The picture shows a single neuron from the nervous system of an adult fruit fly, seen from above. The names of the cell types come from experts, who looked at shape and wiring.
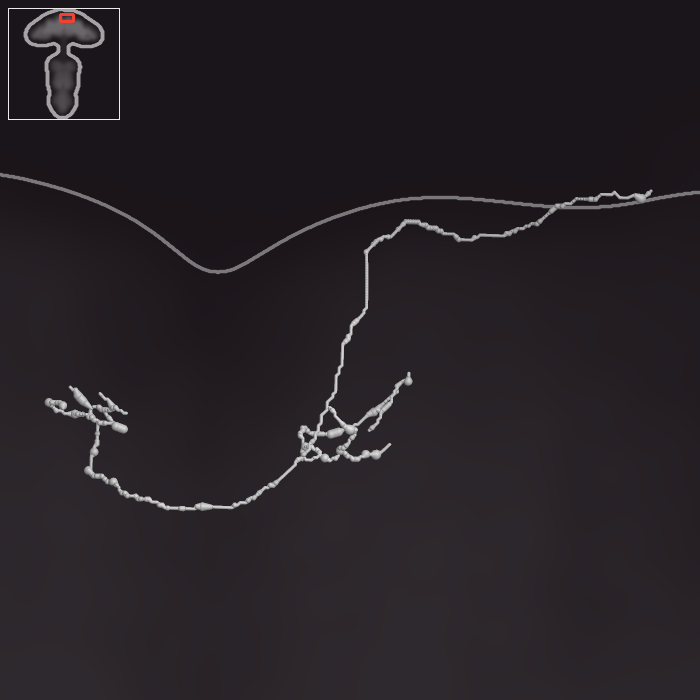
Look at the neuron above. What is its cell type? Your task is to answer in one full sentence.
Among cell types, the one for this neuron is ORN_DM1.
